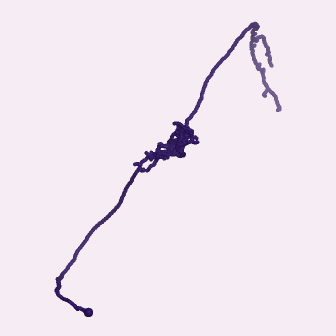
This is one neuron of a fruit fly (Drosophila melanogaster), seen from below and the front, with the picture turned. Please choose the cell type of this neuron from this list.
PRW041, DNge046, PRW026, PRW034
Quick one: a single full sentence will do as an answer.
The cell type name PRW034 applies to this neuron.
